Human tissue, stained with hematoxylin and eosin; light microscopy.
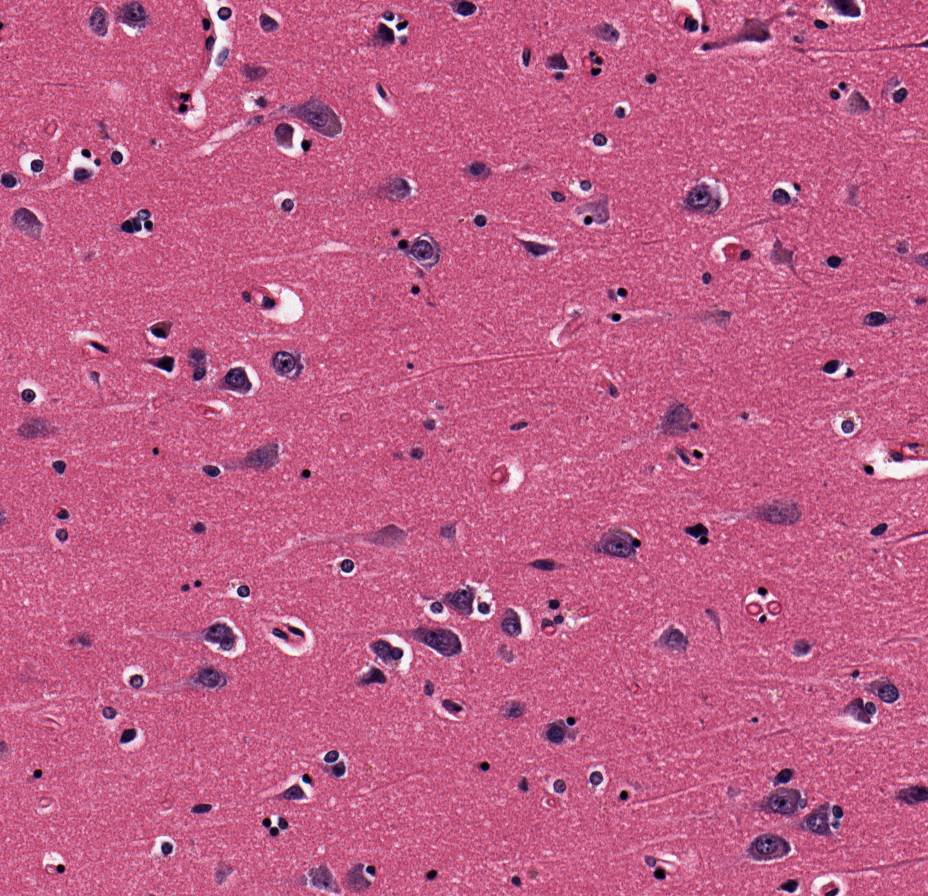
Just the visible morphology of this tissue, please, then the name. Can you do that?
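Finely granular pink neuropil with singly scattered cells fills the field; no epithelium or glands. Many larger cells are neurons with triangular, pyramidal purplish bodies tapering into one long process. Small, round, dark glial nuclei with scant cytoplasm are scattered throughout, some beside neurons. Cerebral cortex.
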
